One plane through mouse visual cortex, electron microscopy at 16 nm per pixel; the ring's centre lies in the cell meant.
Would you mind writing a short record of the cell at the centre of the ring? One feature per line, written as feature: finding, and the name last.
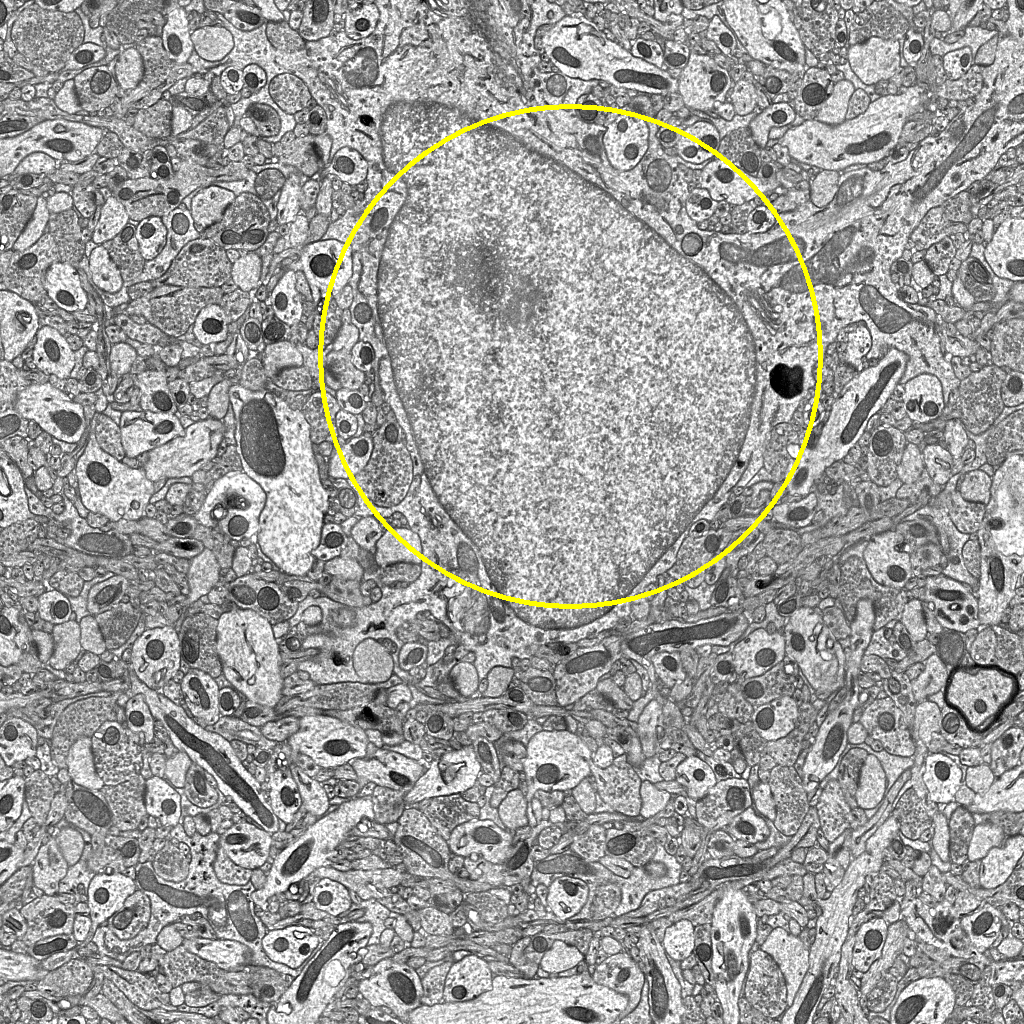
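Nucleus: outline nearly whole within picture
Envelope: smooth, no deep folds
Chromatin: diffuse darker patch, upper left
Nucleolus: no compact, sharply bounded one seen
Name: astrocyte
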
